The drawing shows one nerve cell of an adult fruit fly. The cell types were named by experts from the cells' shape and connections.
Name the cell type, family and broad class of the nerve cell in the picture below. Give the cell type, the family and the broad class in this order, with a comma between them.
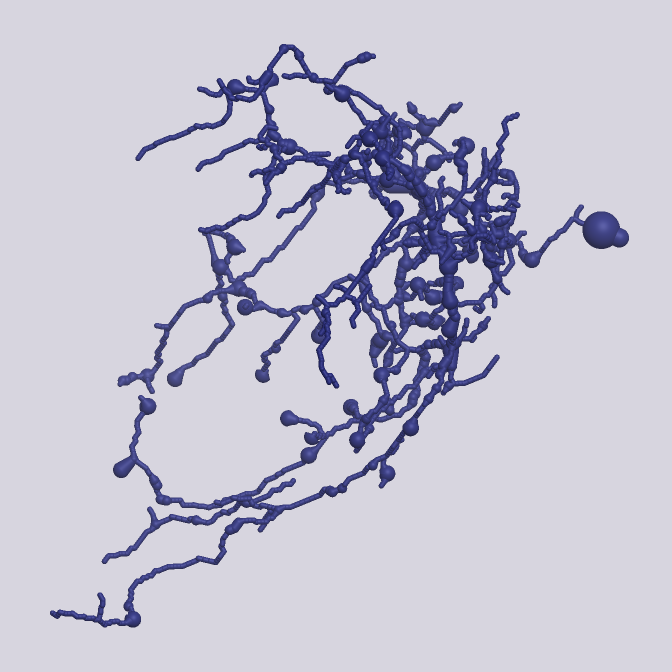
CB2285, hemilineage SLPad1_anterior, central-brain intrinsic neuron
